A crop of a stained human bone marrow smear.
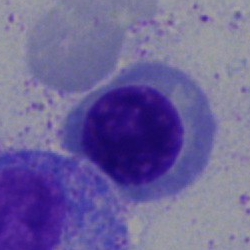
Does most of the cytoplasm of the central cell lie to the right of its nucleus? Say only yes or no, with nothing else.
Yes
